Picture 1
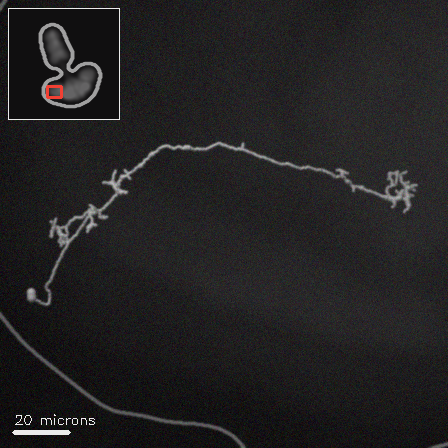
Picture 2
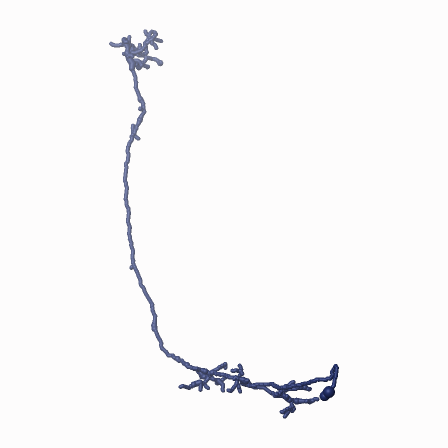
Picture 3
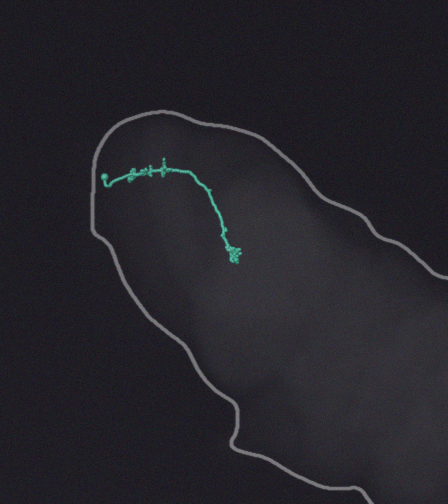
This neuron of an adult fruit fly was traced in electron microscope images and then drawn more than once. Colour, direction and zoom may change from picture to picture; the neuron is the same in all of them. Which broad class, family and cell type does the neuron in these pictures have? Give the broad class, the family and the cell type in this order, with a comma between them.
optic-lobe intrinsic neuron, Tm, Tm5Y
